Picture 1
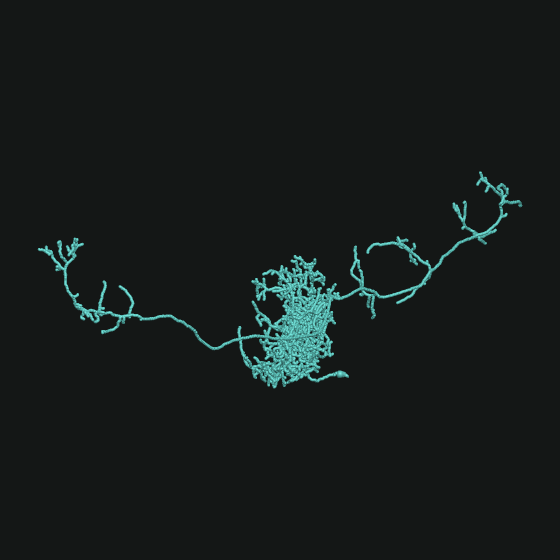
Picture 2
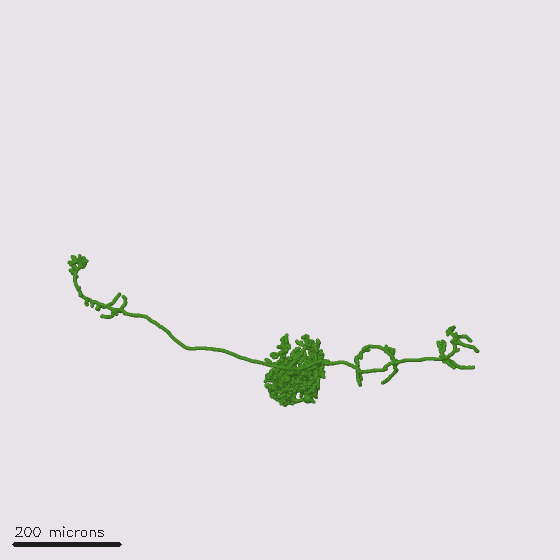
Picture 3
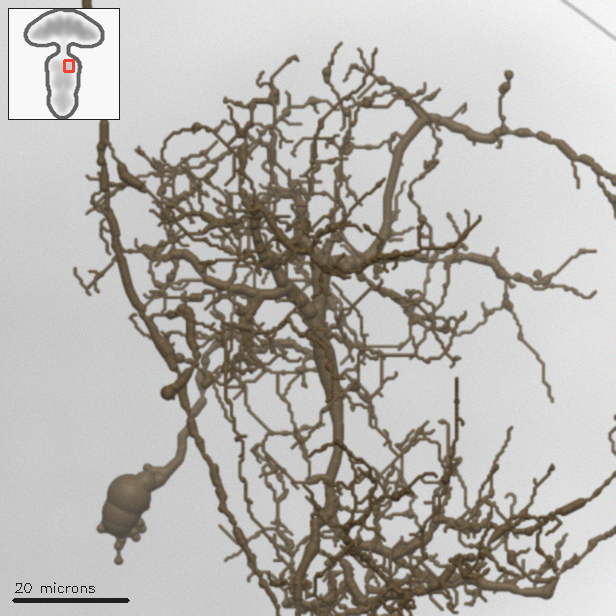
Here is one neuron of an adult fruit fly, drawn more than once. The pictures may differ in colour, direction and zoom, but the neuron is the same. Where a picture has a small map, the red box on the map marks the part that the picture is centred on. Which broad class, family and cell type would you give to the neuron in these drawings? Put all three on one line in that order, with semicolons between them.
ascending neuron; hemilineage 04B; AN04B001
